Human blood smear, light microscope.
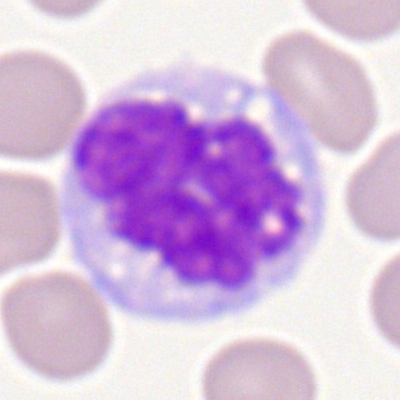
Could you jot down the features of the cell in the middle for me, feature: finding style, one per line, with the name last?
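Nucleus: see how deep purple it stains.
Cytoplasm: pale bluish-grey.
Widest band: at the lower left of the nucleus.
Clear spots: several small ones scattered through the cytoplasm.
Name: monocyte.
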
